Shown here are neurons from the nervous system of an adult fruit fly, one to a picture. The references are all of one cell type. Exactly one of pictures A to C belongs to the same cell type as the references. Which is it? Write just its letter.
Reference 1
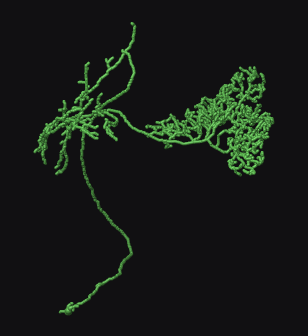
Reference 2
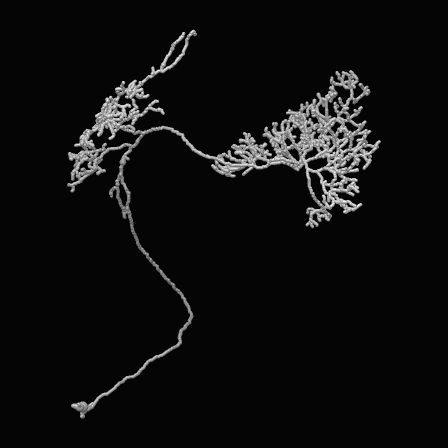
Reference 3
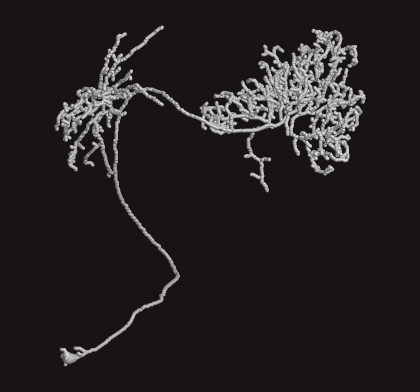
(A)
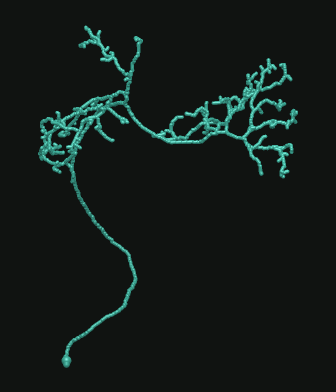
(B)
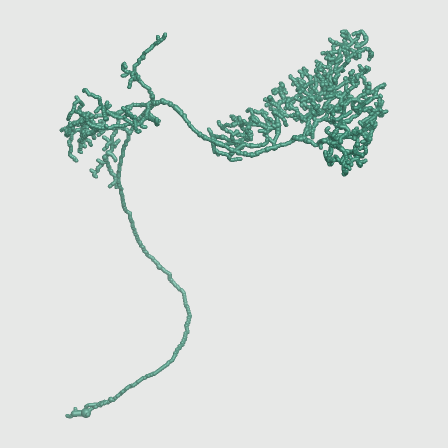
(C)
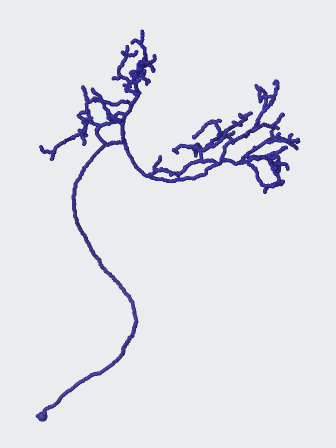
B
